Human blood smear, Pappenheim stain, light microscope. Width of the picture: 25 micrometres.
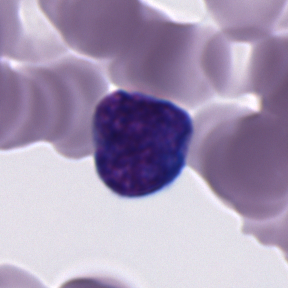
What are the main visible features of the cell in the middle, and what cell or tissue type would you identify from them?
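Looking closely, the nucleus stains a dark blue-purple, measures about 9 micrometres across and takes up about 90% of the cell's area. Cytoplasm shows only as a very thin, deep blue rim at the cell's edge. I can't see any projections on the surface. This is a typical lymphocyte.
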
